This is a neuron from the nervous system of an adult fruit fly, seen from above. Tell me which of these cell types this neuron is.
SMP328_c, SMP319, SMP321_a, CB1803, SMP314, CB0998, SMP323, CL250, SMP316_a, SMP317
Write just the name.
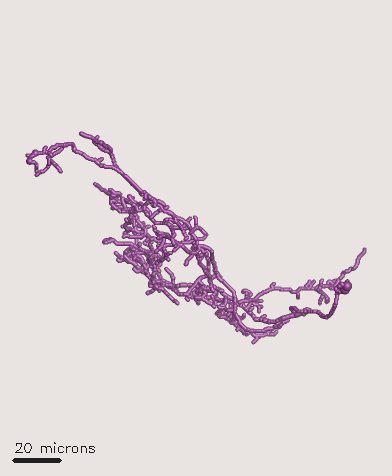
CL250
